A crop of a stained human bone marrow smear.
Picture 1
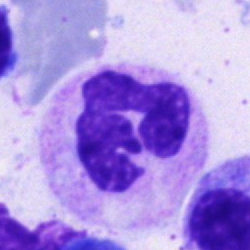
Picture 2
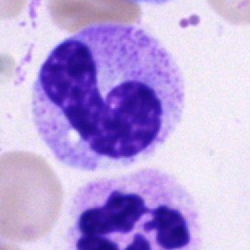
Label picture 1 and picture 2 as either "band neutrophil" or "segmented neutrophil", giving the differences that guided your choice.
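A segmented neutrophil is shown in picture 1 and a band neutrophil in picture 2. Both cells have a round outline, and neither shows visible nucleoli. The segmented neutrophil has a smooth outline and dense, dark purple, coarsely clumped chromatin; a dark-staining neighbouring cell lies just beyond its lower right edge. In the band neutrophil the nucleus is bent into a curved, horseshoe-like shape with a deep indentation.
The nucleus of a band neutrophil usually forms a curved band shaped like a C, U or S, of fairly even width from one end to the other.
Its cytoplasm is plentiful and pale lilac, and its surface is smooth, without projections.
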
